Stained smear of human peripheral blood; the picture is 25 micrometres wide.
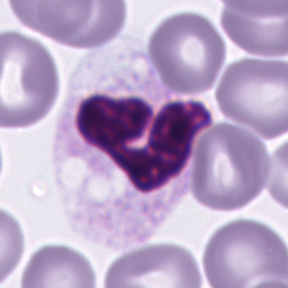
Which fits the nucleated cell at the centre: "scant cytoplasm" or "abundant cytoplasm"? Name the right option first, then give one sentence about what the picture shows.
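Abundant cytoplasm. The cytoplasm is abundant and pale grey-lilac.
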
